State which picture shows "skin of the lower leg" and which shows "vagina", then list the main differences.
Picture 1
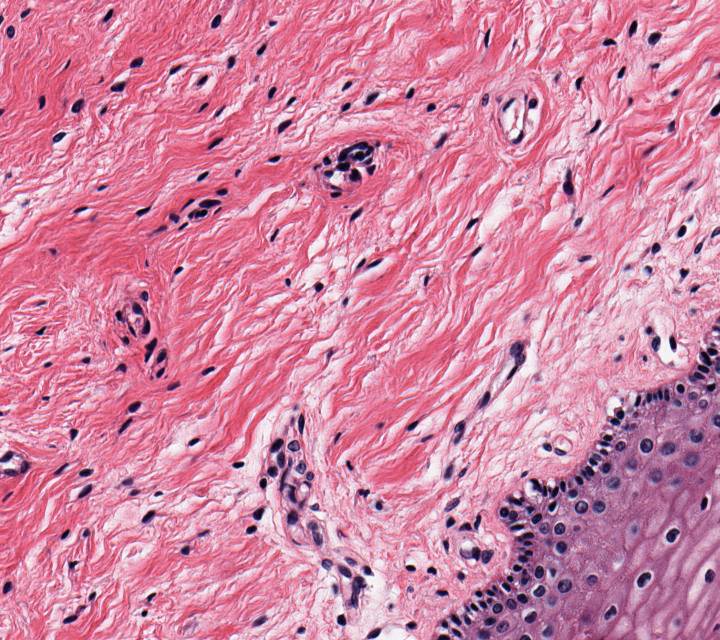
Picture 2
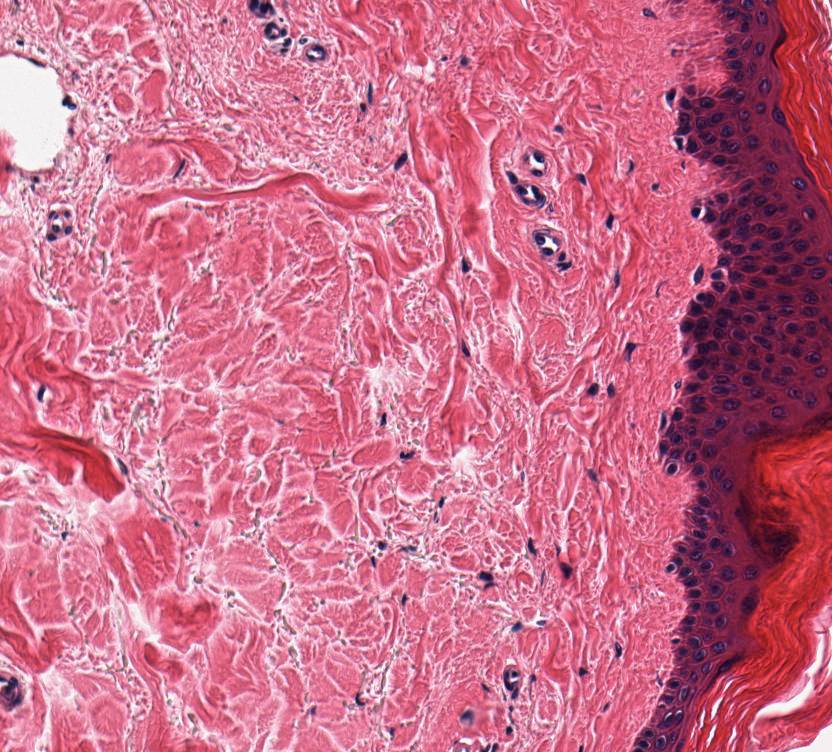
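Picture 1 shows vagina and picture 2 shows skin of the lower leg. In picture 1, dense pink fibrous stroma fills most of the field; epithelium occupies only the lower right corner. Its basal cells have dark, crowded nuclei palisaded along the stromal border; cells above have round nuclei in pale cytoplasm. In picture 2, stratified squamous epithelium meets the connective tissue along a fairly smooth border without deep downgrowths, and a wavy, layered, bright red keratin layer covers it at the far right. Its nuclei are darkest and most crowded in the deepest layer.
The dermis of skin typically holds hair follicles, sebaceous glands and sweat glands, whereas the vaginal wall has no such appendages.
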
